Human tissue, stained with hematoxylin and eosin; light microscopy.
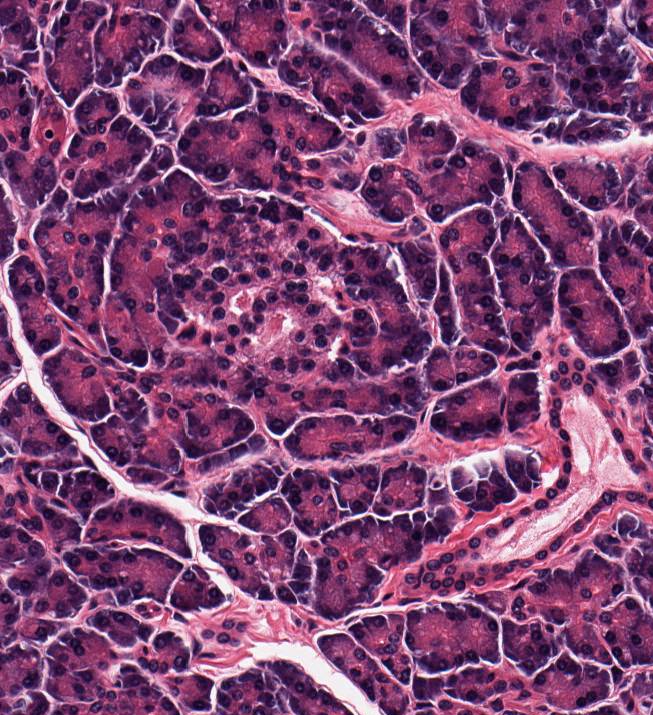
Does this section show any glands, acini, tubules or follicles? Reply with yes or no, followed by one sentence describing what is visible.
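Yes. The acinar cells are pyramidal with round dark nuclei lying toward their bases.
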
